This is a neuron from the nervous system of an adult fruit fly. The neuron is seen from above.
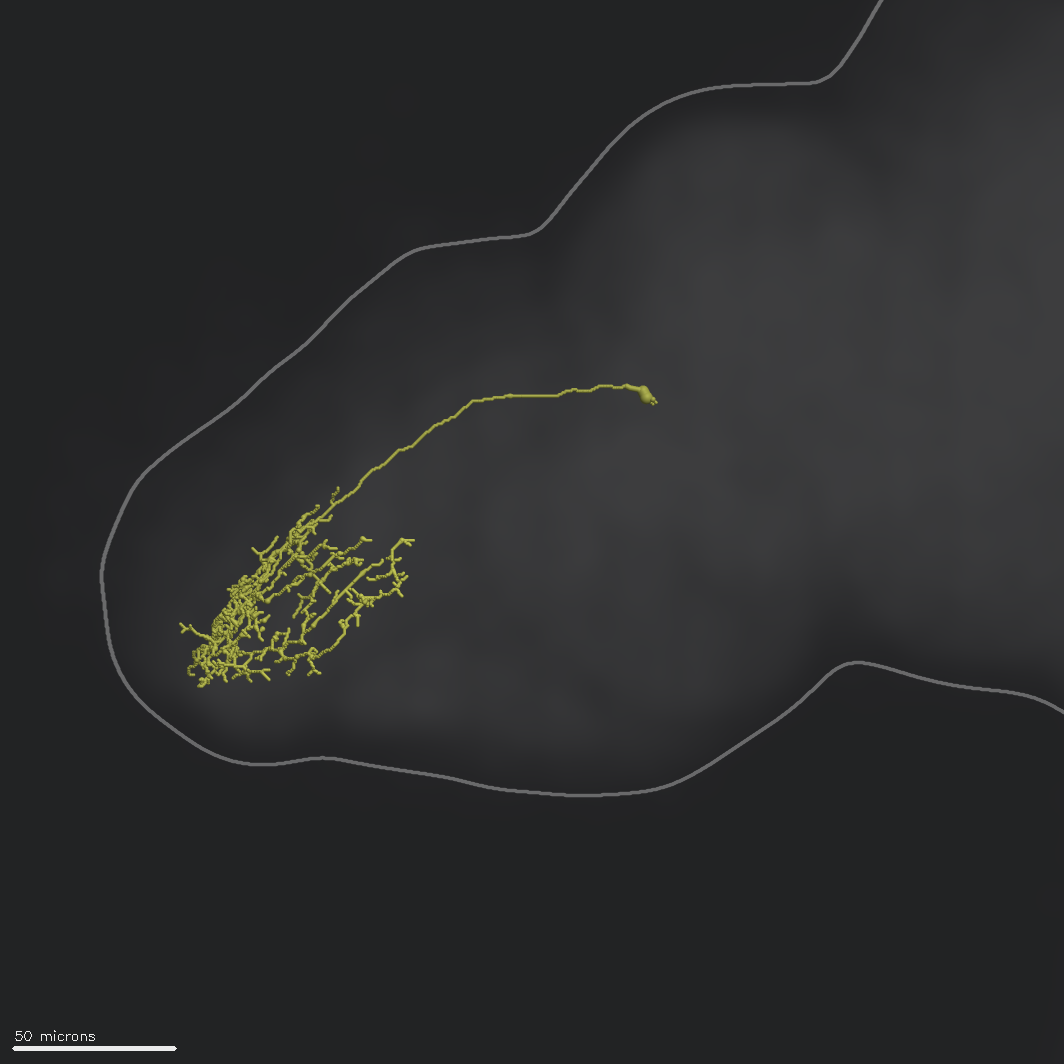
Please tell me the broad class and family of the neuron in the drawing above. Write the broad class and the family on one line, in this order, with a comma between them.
optic-lobe intrinsic neuron, Cm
